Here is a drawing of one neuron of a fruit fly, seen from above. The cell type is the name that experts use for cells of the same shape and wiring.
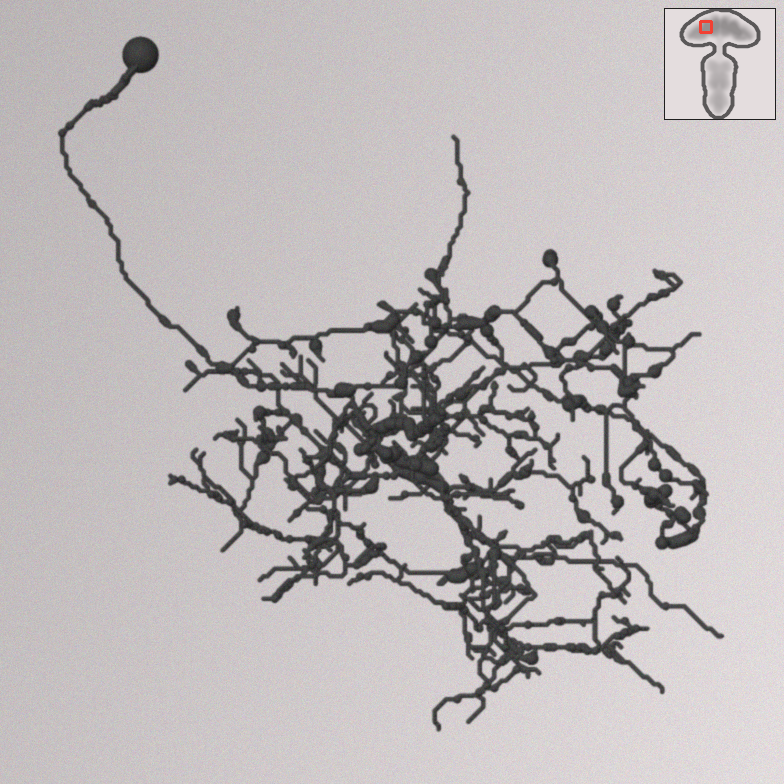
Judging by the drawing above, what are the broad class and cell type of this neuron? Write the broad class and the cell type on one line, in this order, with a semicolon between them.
central-brain intrinsic neuron; AVLP596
